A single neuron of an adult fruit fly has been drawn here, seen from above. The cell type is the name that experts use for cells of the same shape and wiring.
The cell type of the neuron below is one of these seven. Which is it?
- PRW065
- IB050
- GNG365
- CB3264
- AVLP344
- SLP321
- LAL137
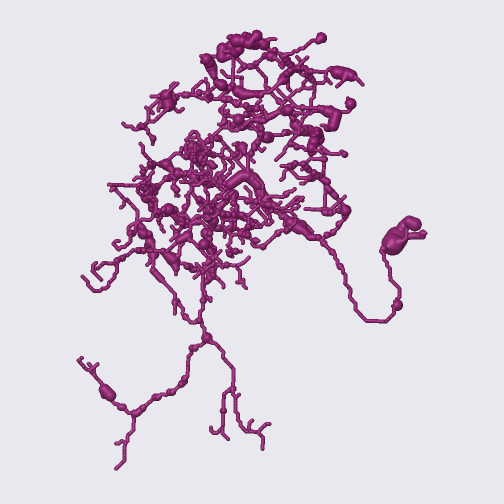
CB3264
